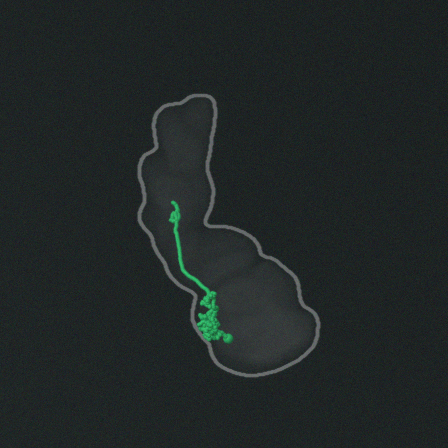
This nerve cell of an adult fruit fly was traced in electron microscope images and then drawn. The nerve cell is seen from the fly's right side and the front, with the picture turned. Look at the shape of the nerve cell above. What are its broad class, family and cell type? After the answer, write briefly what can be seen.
This is a descending neuron. The family is hemilineage LB7. Its cell type is DNge100. The cell body can be seen at the bottom of the picture. In this view it is taller than it is wide.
